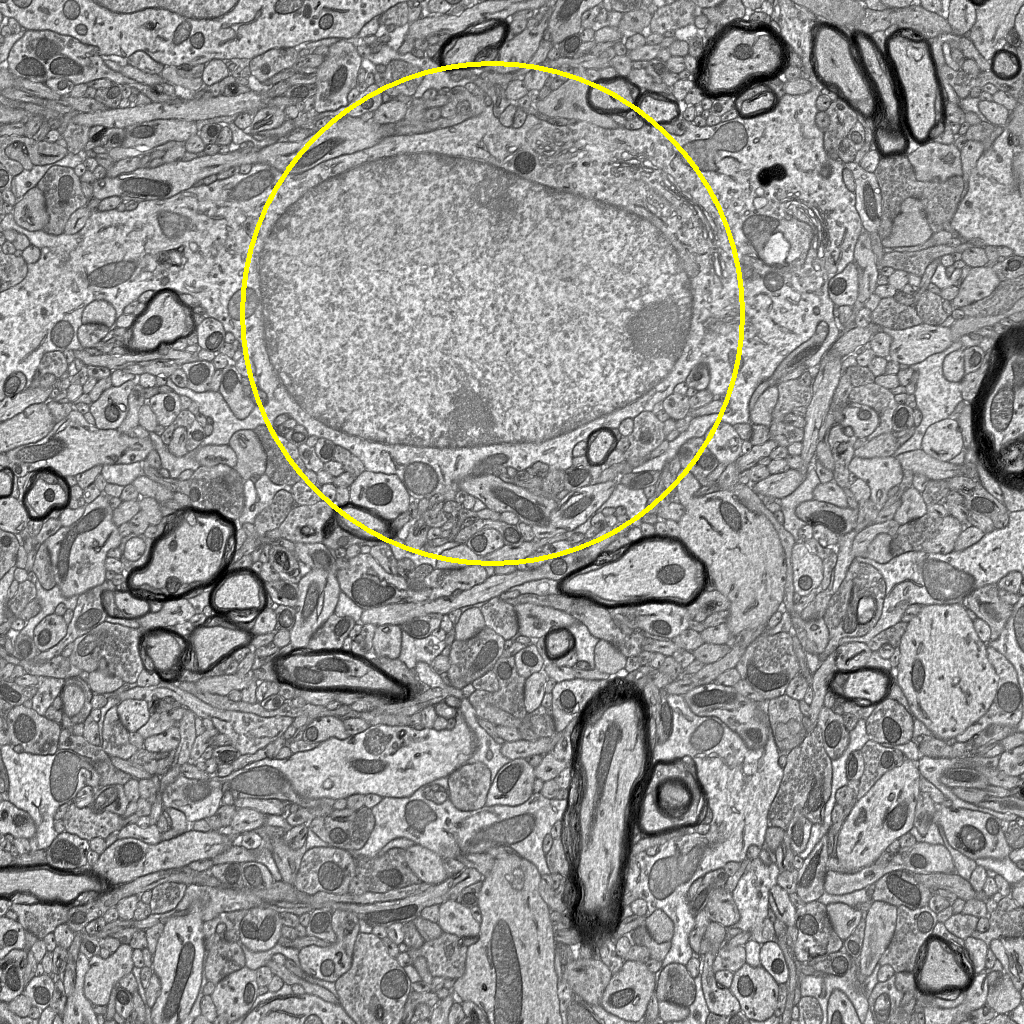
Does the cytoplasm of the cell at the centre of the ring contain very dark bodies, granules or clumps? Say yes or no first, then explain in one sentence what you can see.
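Yes. A single small, round, dark body lies in the cytoplasm just above the nucleus.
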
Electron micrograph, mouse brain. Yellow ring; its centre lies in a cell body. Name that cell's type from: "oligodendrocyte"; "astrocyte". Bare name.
astrocyte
